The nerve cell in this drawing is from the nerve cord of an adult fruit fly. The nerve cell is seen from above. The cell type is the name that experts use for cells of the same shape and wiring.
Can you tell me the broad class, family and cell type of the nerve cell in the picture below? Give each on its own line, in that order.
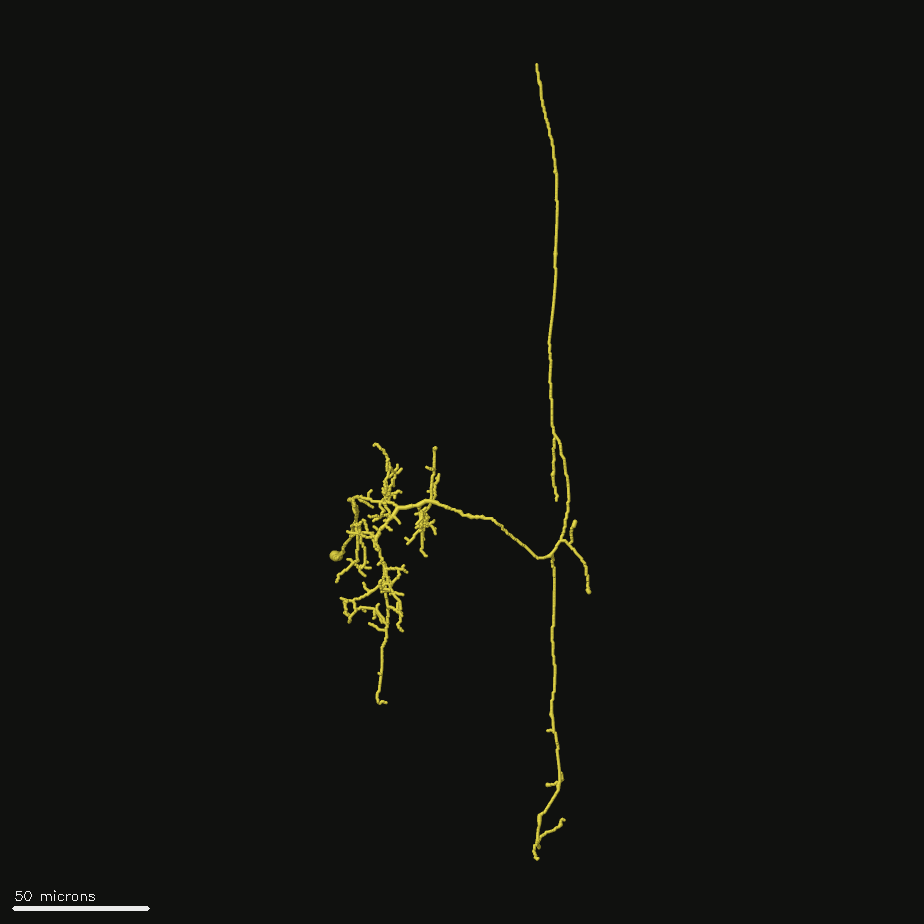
ascending neuron
hemilineage 06A
AN06A095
